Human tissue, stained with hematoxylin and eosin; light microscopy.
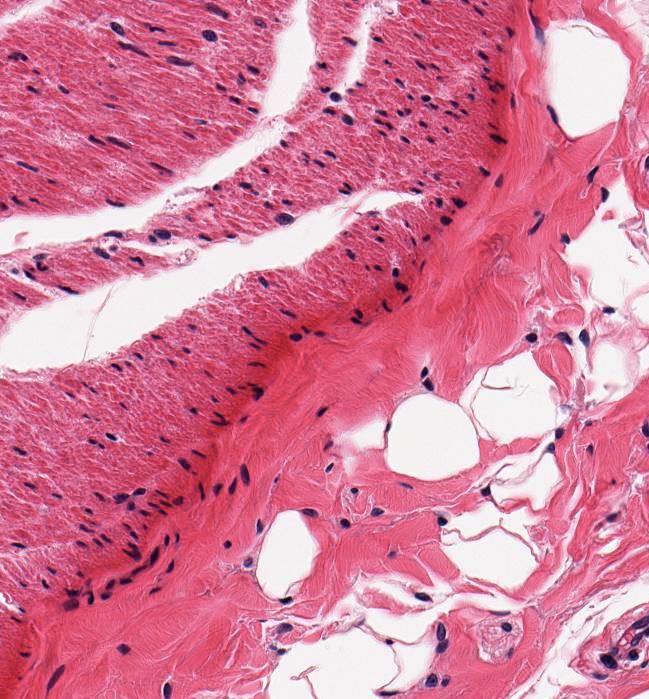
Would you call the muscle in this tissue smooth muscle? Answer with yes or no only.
Yes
